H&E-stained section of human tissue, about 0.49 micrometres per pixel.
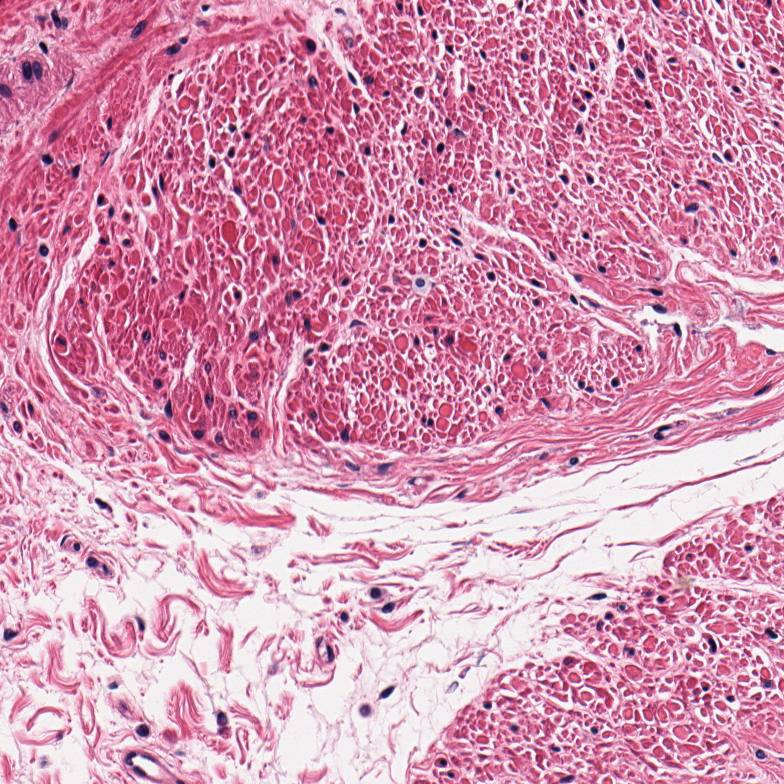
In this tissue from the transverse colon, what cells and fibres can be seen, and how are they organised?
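I see a large smooth muscle bundle filling the upper two-thirds, a smaller one at lower right, loose connective tissue between. Along the upper bundle's lower border, a curved band is cut lengthwise, left to right. And only a minority of muscle profiles show dark nuclei.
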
